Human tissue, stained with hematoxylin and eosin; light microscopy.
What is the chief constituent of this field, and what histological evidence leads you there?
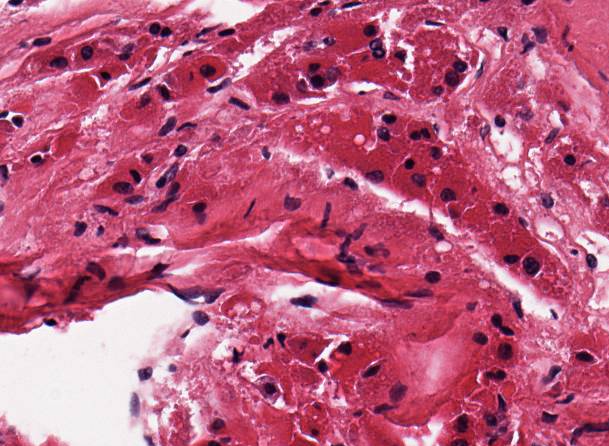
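This is the pars distalis of the pituitary. Large polygonal cells with abundant, deeply eosinophilic, granular cytoplasm form broad bands running diagonally from upper left toward the right.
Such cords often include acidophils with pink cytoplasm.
Elongated dark nuclei lie in the narrow spaces between bands. No gland lumens or tubules are present.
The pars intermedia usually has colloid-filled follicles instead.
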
